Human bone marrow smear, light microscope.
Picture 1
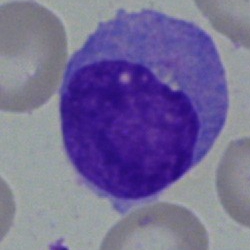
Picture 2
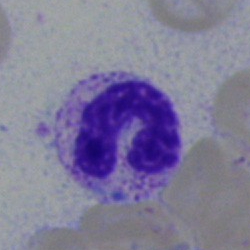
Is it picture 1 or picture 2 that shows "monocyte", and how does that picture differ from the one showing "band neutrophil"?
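Picture 1 is a monocyte; picture 2 is a band neutrophil. Outline: roughly round in picture 1, round in picture 2. Nucleus: in picture 1 it sits off-centre toward the lower left; in picture 2 it is a curved band in the shape of an inverted U, open toward the bottom. Chromatin: deep purple with a patchy texture in picture 1; dark purple and coarsely clumped in picture 2.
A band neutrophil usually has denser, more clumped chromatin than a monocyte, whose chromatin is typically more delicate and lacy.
Cytoplasm: in picture 1 it stains light-to-medium blue and forms a crescent that is widest at the upper right.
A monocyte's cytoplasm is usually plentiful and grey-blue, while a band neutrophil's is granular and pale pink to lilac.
Nucleoli: none visible in picture 2. Other details: a few tiny clear dots lie along the upper edge of the nucleus in picture 1, and pale red cells without nuclei lie close to the lower right of the cell in picture 2.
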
